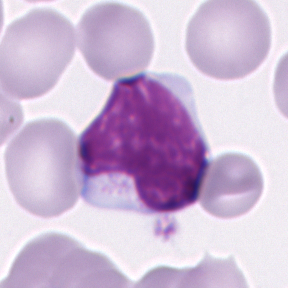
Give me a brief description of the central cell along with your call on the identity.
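A single unlobed nucleus fills about 80% of the cell's area. Its chromatin is dark purple and coarsely clumped, with paler streaks running between the clumps. Most of the cytoplasm lies to the lower left of the nucleus, and a few fine purplish dots are scattered in that part. This is a large granular lymphocyte.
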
